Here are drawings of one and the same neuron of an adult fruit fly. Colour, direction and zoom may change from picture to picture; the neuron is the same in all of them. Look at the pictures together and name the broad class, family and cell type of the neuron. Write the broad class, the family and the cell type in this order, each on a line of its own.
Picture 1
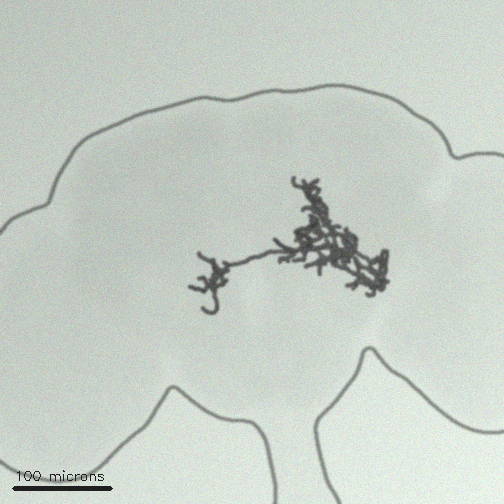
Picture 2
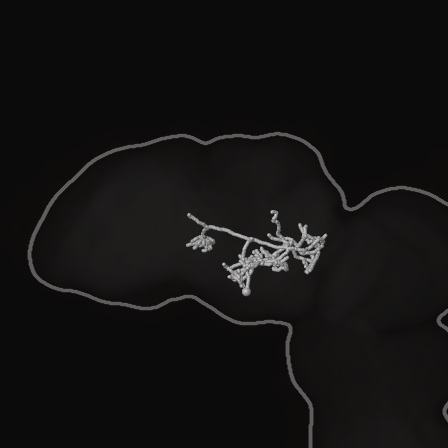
central-brain intrinsic neuron
hemilineage VLPp2
CB4103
